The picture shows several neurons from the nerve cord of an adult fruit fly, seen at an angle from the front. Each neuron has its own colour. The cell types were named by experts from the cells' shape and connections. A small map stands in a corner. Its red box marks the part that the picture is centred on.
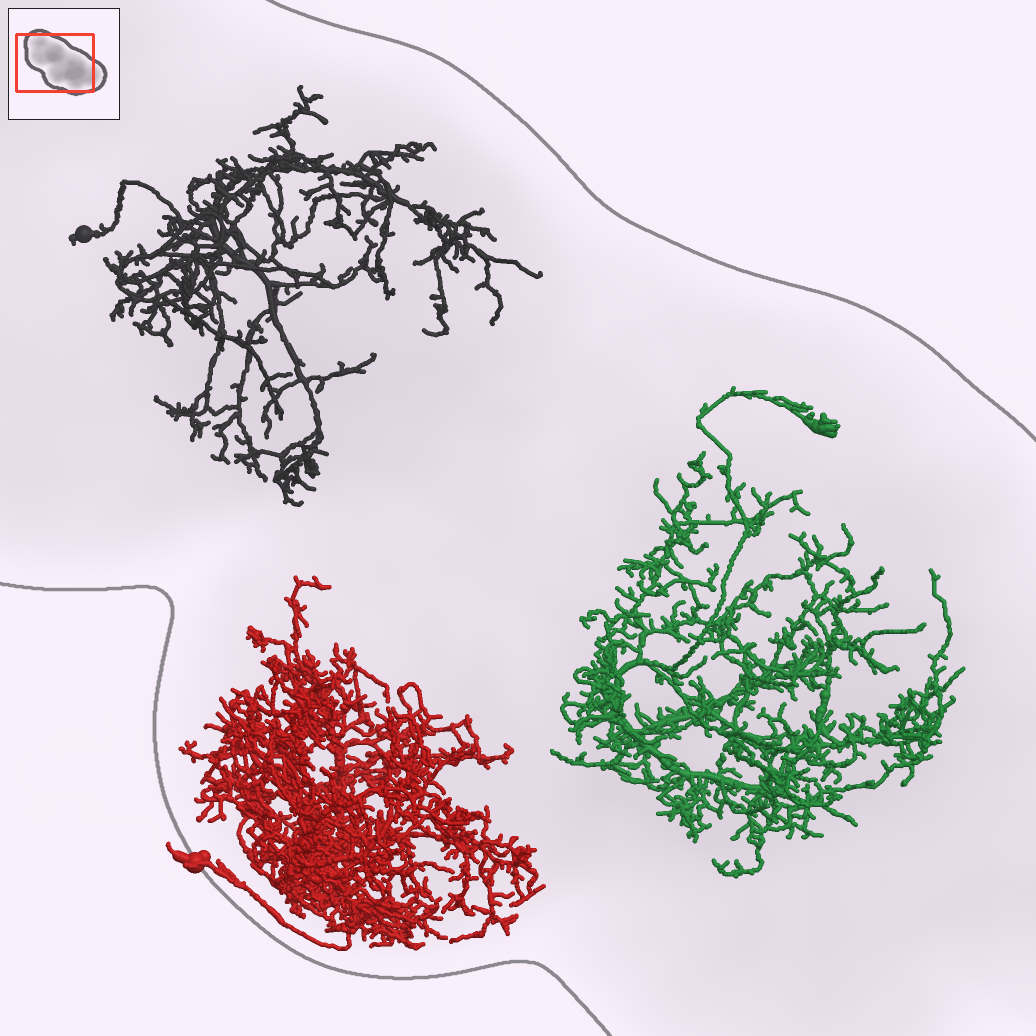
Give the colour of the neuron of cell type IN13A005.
red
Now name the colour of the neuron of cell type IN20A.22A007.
black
